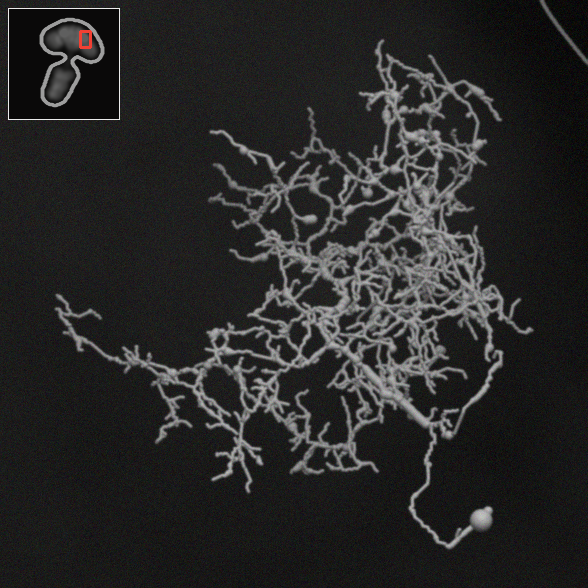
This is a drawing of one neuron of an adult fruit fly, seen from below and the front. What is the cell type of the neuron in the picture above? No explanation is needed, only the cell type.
AVLP348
